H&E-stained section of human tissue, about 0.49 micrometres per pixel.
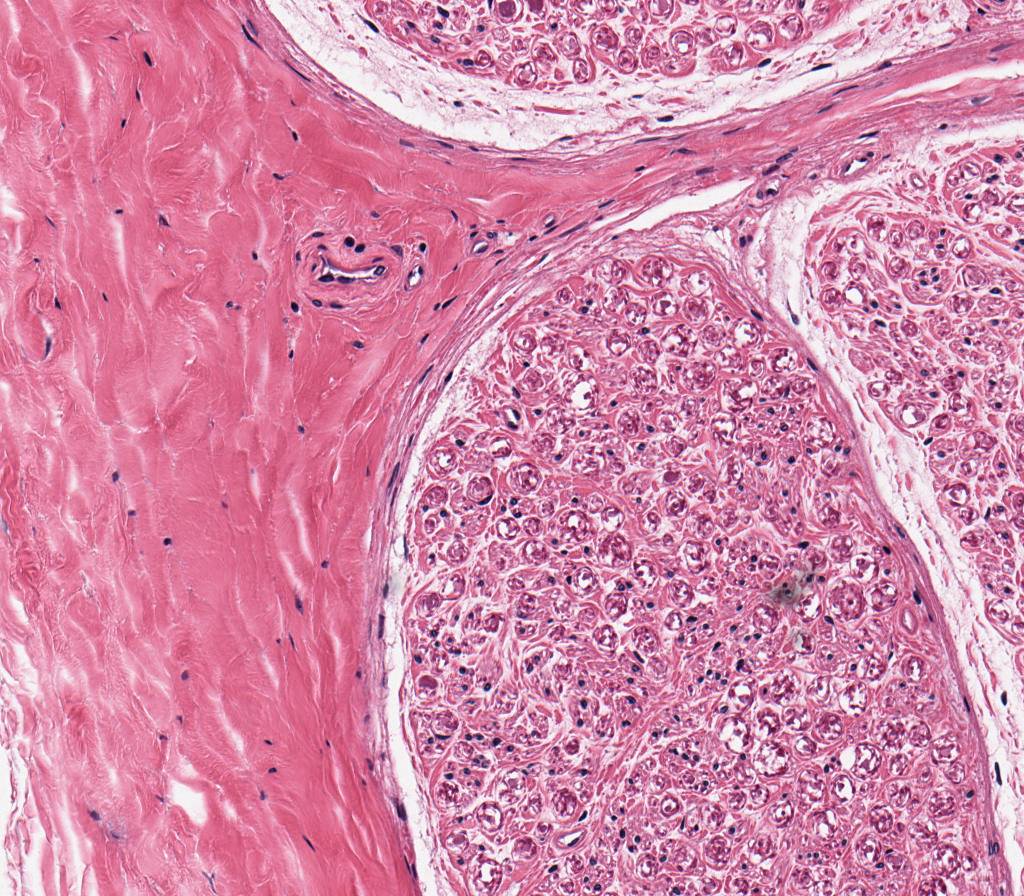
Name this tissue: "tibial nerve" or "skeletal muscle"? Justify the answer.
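I'd say this is tibial nerve. Three rounded bundles, upper and right, are packed with small round fibre profiles cut in cross section, with sparse small dark nuclei between them. Flattened cells with elongated nuclei form a thin layer around each.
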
